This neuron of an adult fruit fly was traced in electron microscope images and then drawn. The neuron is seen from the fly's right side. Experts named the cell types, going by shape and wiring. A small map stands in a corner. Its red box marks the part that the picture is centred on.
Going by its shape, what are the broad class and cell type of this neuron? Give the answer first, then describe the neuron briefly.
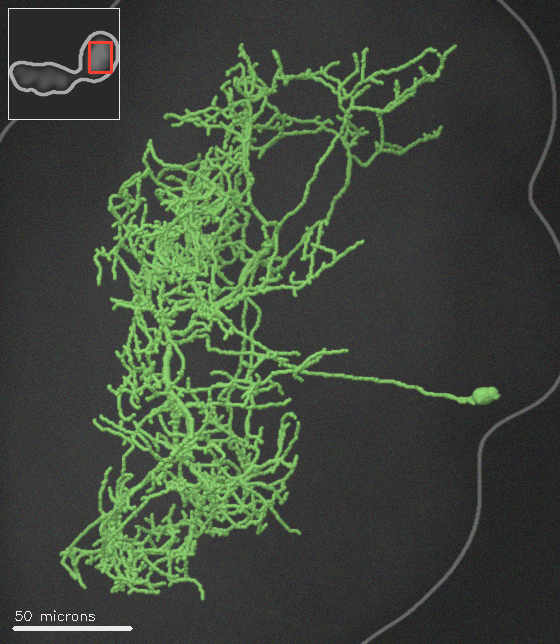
Its broad class is central-brain intrinsic neuron. It is of cell type PS088. The cell body is on the right of the picture. By the scale bar it is about 250 microns tall in this view. The picture shows more than a hundred branch ends.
